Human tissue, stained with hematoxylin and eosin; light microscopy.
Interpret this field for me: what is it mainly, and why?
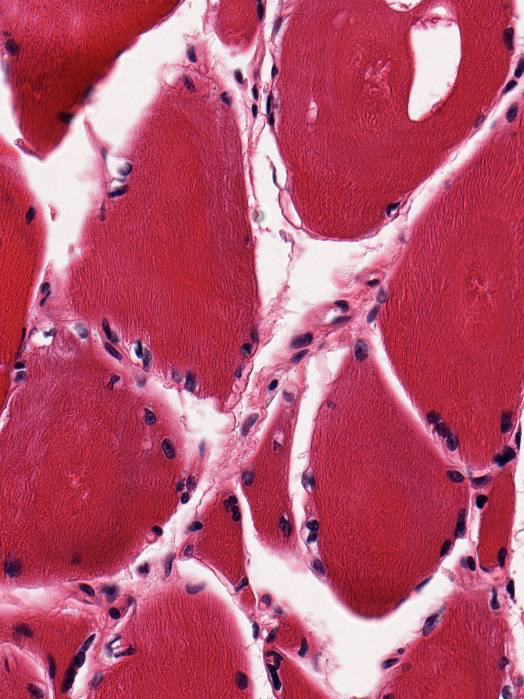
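The tissue is skeletal muscle. Fibre nuclei are small, dark and at the fibre edges rather than central.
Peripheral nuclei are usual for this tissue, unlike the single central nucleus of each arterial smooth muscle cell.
Thin pale pink connective tissue strands with elongated nuclei run between fibres, most prominently diagonally through the centre.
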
